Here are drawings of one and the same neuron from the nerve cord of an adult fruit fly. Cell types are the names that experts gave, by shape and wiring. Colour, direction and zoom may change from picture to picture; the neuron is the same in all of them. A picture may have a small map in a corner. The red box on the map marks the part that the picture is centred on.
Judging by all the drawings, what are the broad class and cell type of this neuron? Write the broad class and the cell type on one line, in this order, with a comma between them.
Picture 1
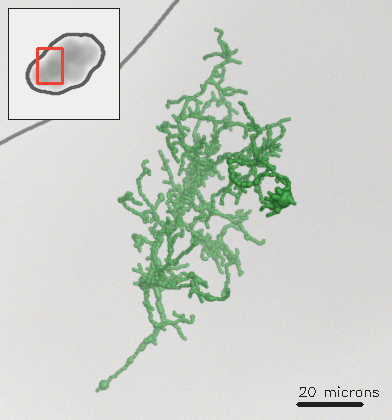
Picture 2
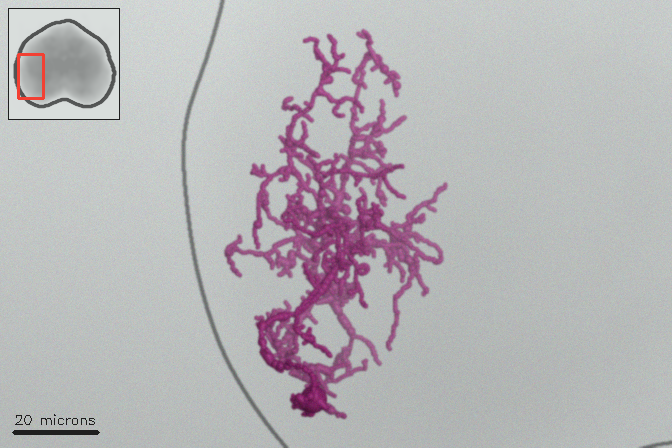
motor neuron of the nerve cord, Acc. tr flexor MN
